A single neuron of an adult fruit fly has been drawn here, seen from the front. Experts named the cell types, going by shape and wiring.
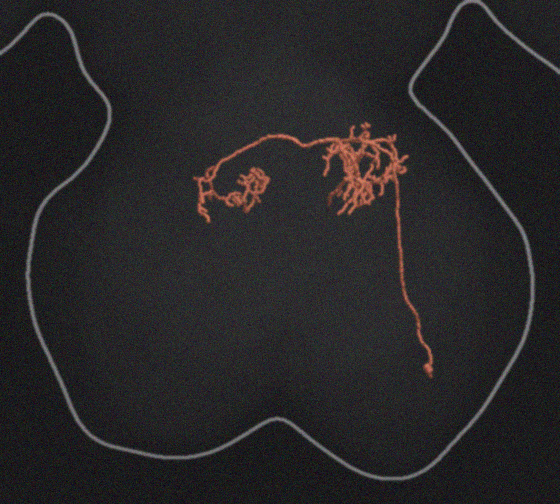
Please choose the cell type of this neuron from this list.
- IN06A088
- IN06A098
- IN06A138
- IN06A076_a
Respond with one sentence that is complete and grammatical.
The cell type of the neuron here is IN06A076_a.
